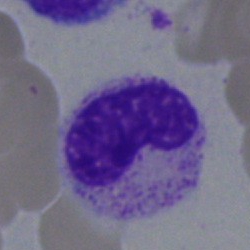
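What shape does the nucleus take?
Kidney-shaped, with its indentation facing downward into the cytoplasm.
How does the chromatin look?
Dark purple and coarsely clumped, with small paler patches between the clumps.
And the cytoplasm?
Pale lilac, lying mostly below the nucleus, with fine violet granules scattered throughout.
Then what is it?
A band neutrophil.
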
